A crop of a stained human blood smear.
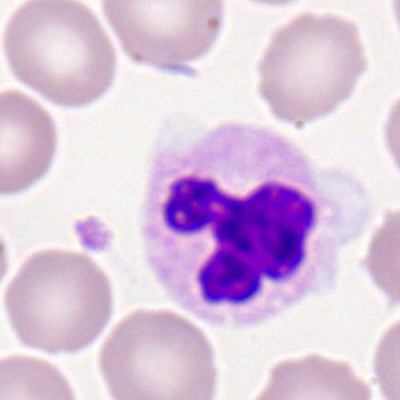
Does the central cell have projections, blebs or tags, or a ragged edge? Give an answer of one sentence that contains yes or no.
Yes, ragged or frayed parts, or projections, blebs or tags, are present on the cell's outline.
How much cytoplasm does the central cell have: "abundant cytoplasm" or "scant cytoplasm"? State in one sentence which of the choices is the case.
Its cytoplasm is plentiful around the nucleus.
